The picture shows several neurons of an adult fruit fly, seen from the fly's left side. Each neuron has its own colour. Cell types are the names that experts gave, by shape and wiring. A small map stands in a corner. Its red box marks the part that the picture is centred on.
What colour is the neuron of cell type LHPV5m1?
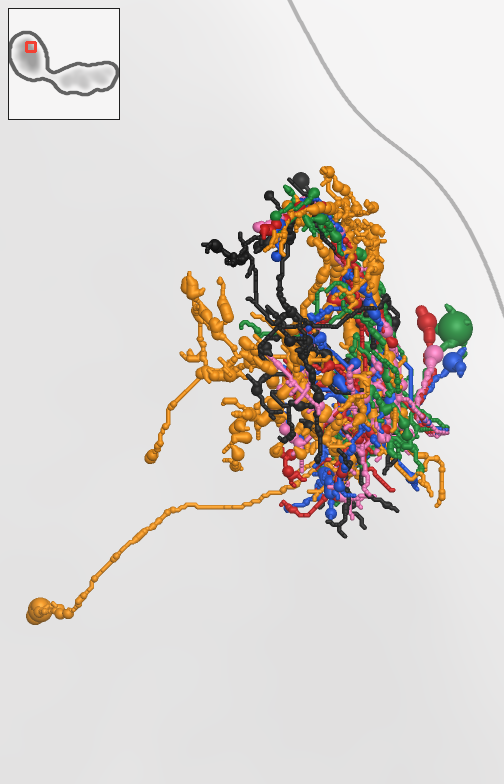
black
